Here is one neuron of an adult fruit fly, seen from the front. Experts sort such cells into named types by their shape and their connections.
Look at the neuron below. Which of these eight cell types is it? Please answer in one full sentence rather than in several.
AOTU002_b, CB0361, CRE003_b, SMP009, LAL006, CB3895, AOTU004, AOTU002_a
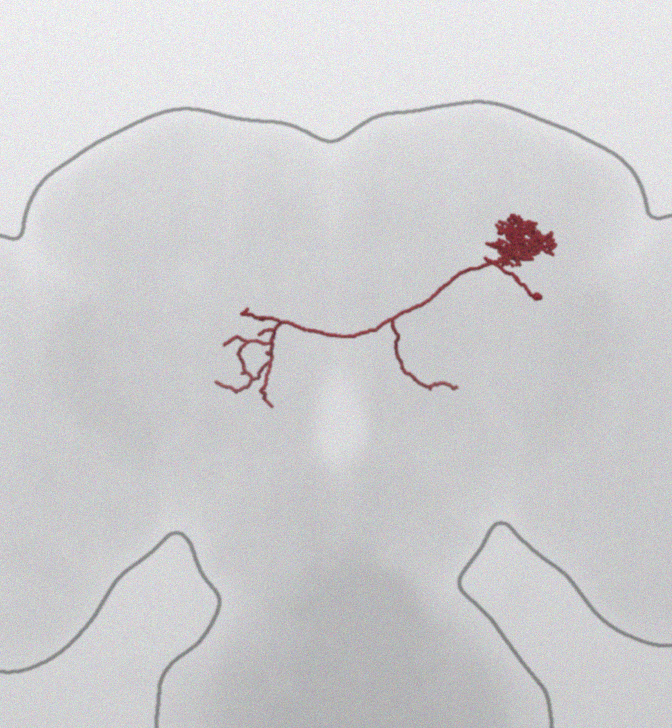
In the scheme of cell types, this neuron is AOTU002_b.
